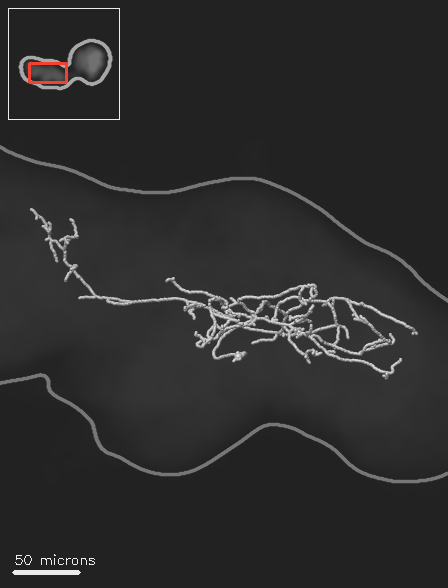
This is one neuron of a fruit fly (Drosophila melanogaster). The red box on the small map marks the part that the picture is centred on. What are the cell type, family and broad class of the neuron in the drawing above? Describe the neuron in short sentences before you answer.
Its cell body lies in the middle of the picture. From left to right in the picture it spans about 300 microns. It is of cell type IN08B077. The family is hemilineage 08B. It is a nerve-cord intrinsic neuron.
